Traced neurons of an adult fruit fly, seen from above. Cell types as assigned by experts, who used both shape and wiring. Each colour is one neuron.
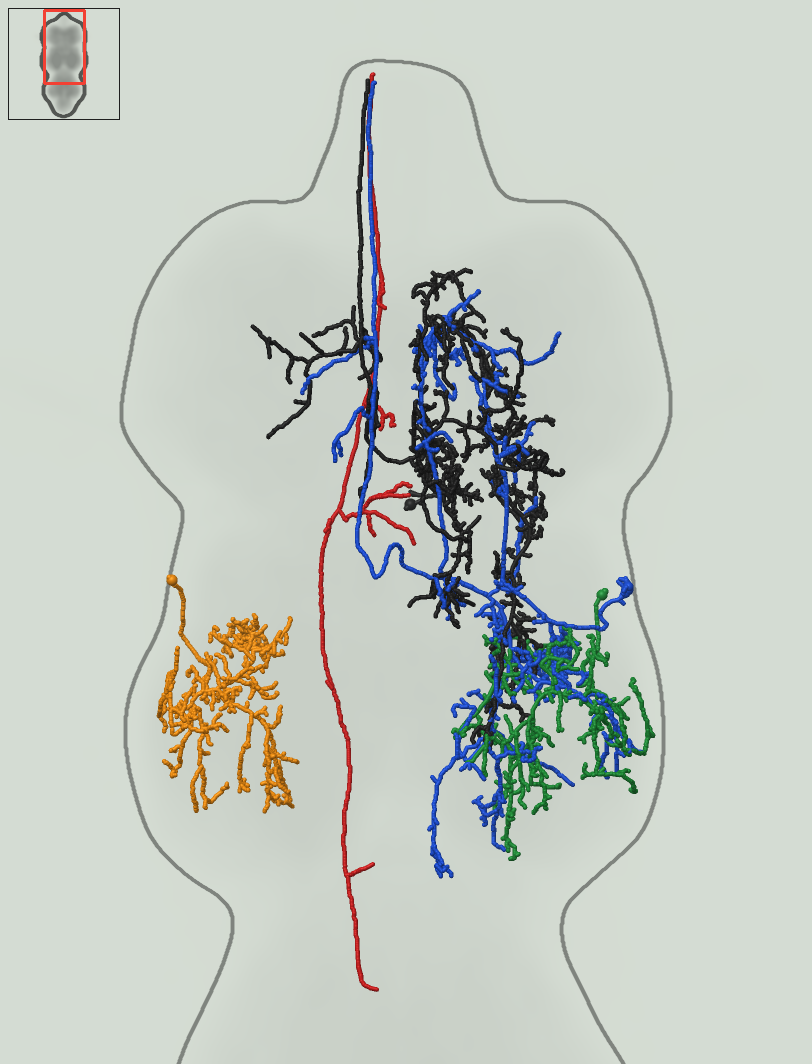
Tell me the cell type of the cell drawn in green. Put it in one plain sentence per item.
The cell type is IN08A038.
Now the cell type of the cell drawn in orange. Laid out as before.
The cell type is IN08A029.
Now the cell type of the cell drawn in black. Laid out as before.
The cell type is AN06B026.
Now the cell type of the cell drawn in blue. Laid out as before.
The cell type is AN18B022.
